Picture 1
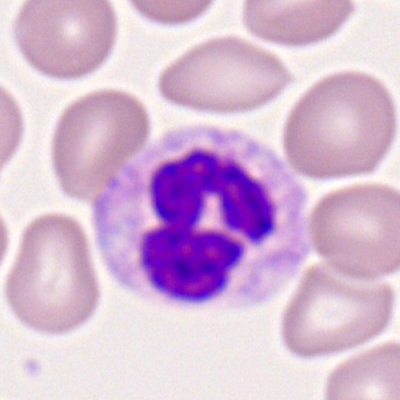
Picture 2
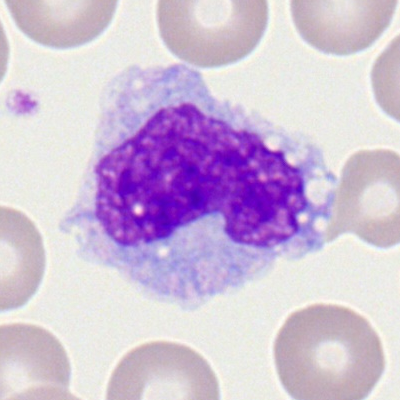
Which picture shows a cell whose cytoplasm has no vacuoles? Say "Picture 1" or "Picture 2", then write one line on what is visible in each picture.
Picture 1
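In picture 1: No vacuoles are seen in the cytoplasm.
In picture 2: Several small clear vacuoles lie in the cytoplasm, mostly toward the right side.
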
